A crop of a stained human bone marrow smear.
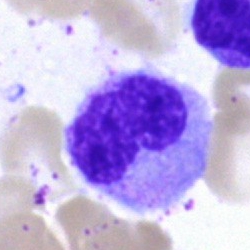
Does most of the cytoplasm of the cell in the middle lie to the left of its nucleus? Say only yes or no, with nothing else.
No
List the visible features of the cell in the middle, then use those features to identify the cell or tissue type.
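First, the chromatin is dark purple and coarsely clumped. Second, no distinct nucleolus is visible in the nucleus. Third, there is a moderate amount of pale lilac-blue cytoplasm. Fourth, that cytoplasm holds no visible vacuoles. This cell is a metamyelocyte.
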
